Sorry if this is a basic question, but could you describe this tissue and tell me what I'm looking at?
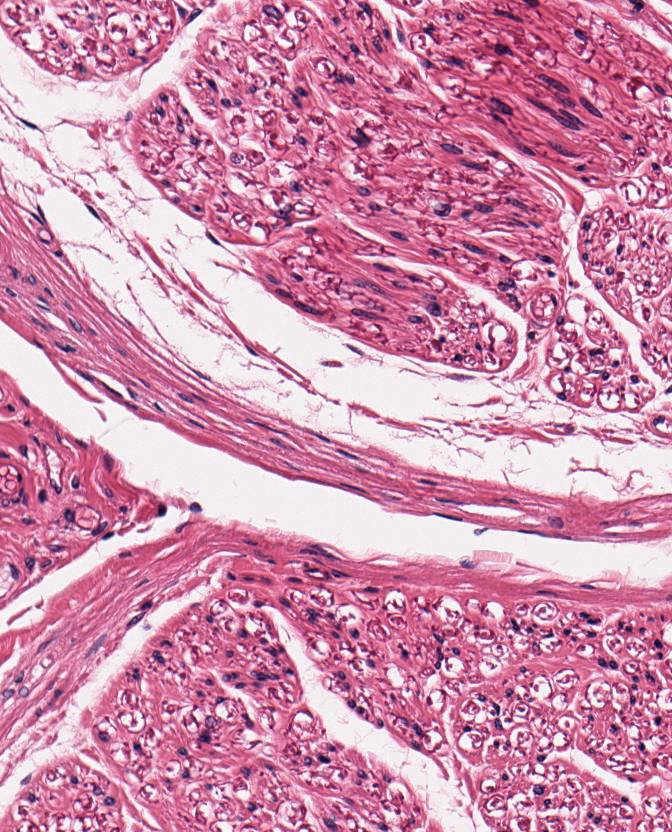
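Lower fascicles: nerve fibres cut across as round profiles, each a small pink central axon within a clear, pale halo. Top fascicle: upper part cut lengthwise or obliquely, running diagonally; lower part cut across. Small dark oval to elongated nuclei scattered among fibres. Central band: wavy pink collagen fibres, thin spindle-shaped nuclei parallel to its length. Tissue: tibial nerve.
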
